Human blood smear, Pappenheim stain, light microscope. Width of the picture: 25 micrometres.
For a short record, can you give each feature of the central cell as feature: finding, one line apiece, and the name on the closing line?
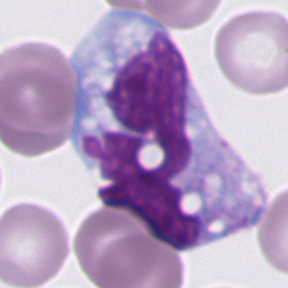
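Nucleus: irregular and folded, several notches along its edge
Cytoplasm amount: abundant, a broad area beside the nucleus
Cytoplasm colour: pale grey-blue
Vacuoles: a few, small, round and clear
Name: monocyte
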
